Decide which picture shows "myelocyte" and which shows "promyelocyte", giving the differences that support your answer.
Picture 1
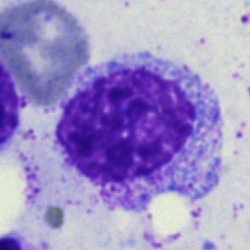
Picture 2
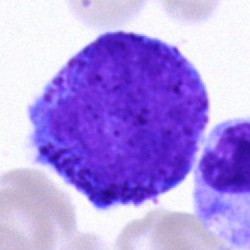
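Picture 1 shows the myelocyte, and picture 2 shows the promyelocyte. Outline: the cell in picture 1 is roughly round, while the cell in picture 2 is broadly rounded with a few blunt corners and a slightly ragged margin. Granules: in picture 2, dark purple granules are scattered across the cell, lying over the nuclear area, and are most crowded along the lower-left margin.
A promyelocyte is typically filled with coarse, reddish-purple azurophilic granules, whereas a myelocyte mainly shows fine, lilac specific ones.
Nucleus: in picture 1 it sits toward the left, leaving a wider rim of cytoplasm on the right, and its chromatin is dark purple and clumped, with paler gaps between the clumps. No distinct nucleolus can be seen in that nucleus.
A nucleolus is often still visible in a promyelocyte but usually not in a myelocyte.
Vacuoles: none are seen in the cell in picture 2.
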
